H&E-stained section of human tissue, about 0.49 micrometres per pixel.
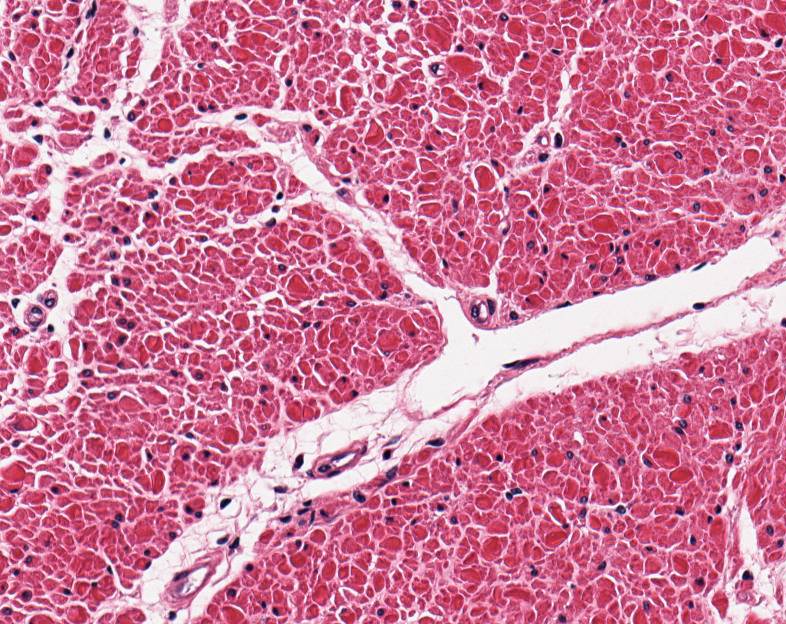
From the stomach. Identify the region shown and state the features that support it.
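Smooth muscle. Pale loose connective tissue septa divide it into bundles; the widest runs diagonally, lower left to middle right edge.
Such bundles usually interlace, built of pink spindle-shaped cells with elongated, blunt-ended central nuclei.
Small vessels lie within septa, one central where the wide septum branches. Shrinkage gaps separate many cells.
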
